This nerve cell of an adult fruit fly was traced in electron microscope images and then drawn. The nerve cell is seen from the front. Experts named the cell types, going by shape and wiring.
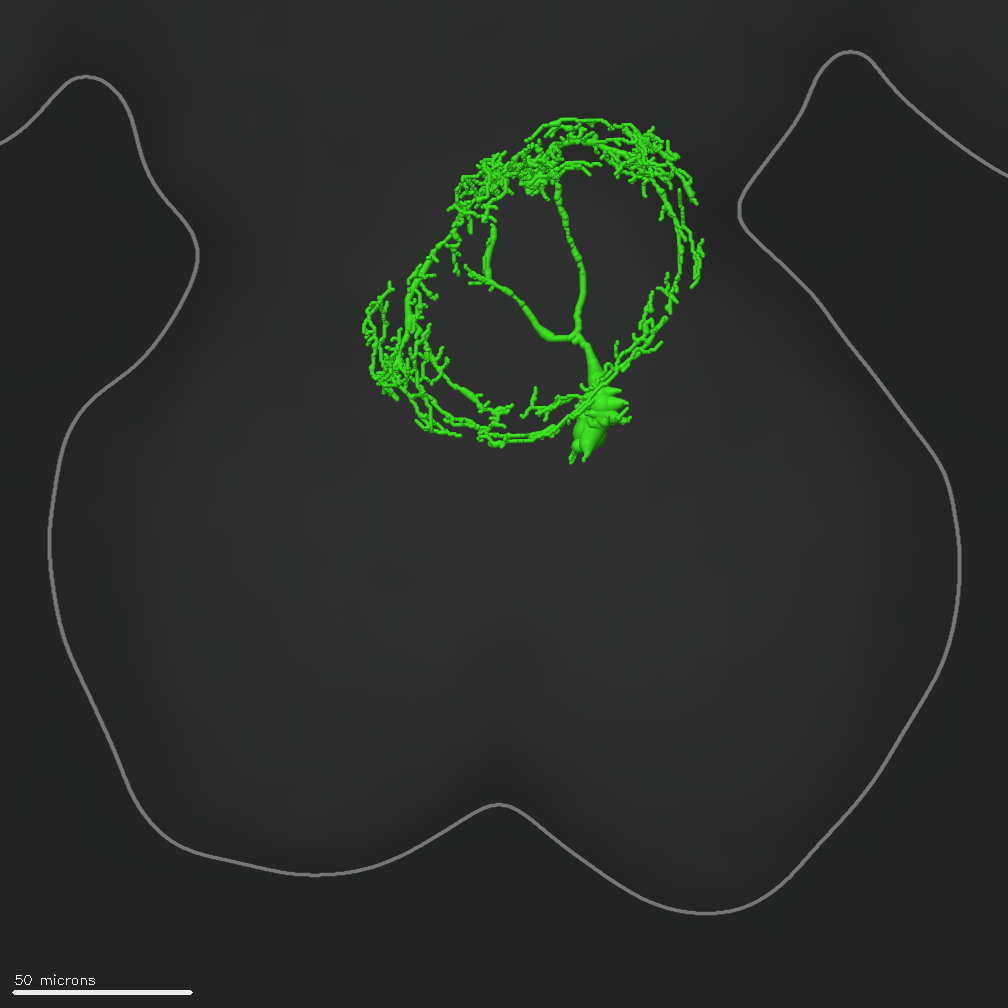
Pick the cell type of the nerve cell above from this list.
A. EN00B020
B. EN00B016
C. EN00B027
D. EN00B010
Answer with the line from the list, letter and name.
D. EN00B010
